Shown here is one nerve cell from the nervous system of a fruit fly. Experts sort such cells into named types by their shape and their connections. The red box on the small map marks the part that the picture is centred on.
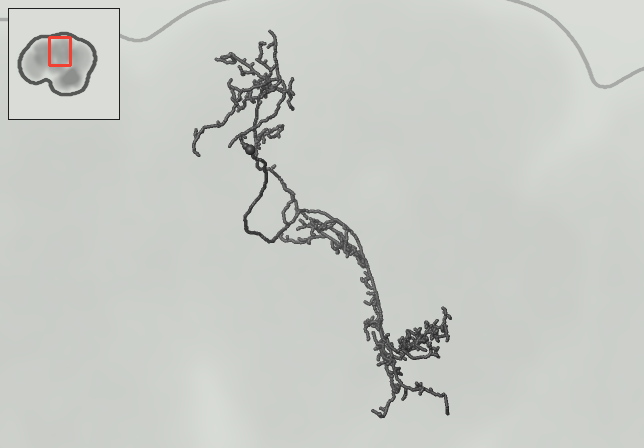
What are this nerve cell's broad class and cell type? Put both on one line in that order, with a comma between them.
central-brain intrinsic neuron, CB4183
